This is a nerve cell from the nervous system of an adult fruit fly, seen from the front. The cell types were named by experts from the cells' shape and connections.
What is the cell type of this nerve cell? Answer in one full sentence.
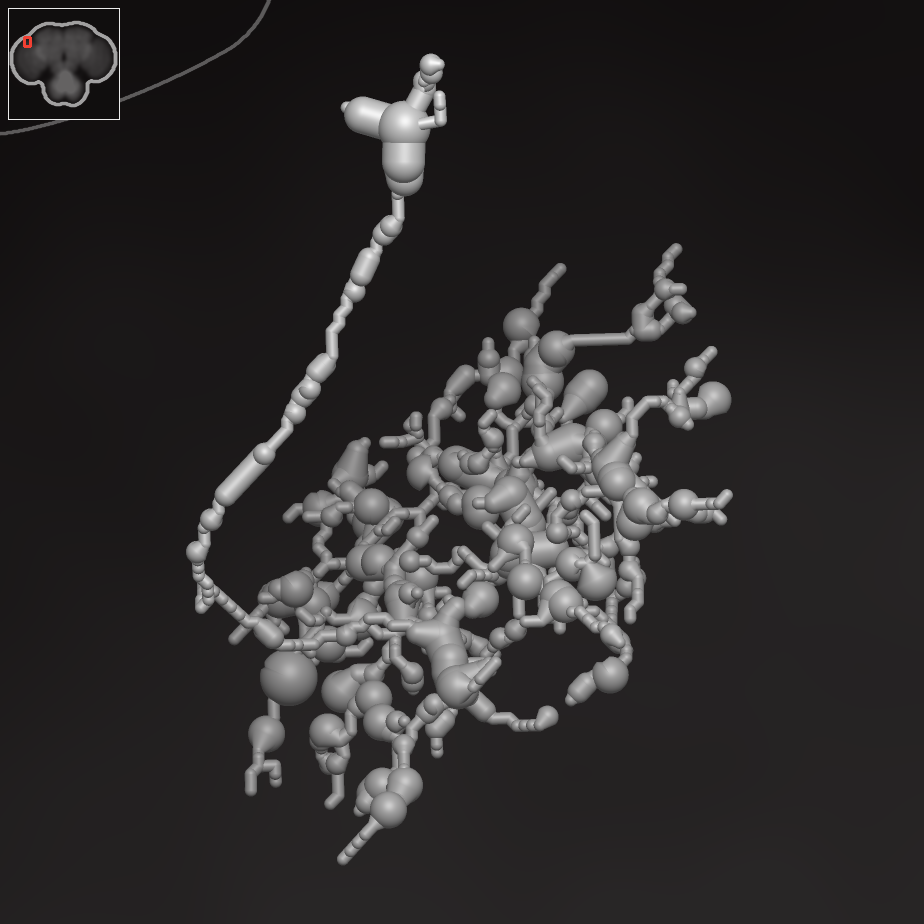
The nerve cell belongs to cell type Dm12.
